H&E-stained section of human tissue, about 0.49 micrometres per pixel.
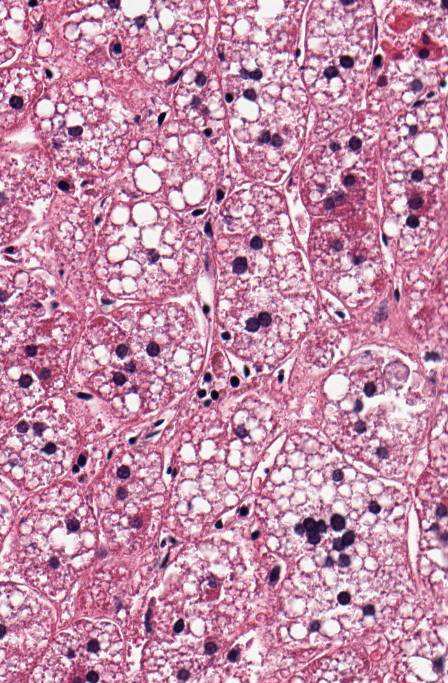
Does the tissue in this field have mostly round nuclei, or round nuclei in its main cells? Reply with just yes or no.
Yes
